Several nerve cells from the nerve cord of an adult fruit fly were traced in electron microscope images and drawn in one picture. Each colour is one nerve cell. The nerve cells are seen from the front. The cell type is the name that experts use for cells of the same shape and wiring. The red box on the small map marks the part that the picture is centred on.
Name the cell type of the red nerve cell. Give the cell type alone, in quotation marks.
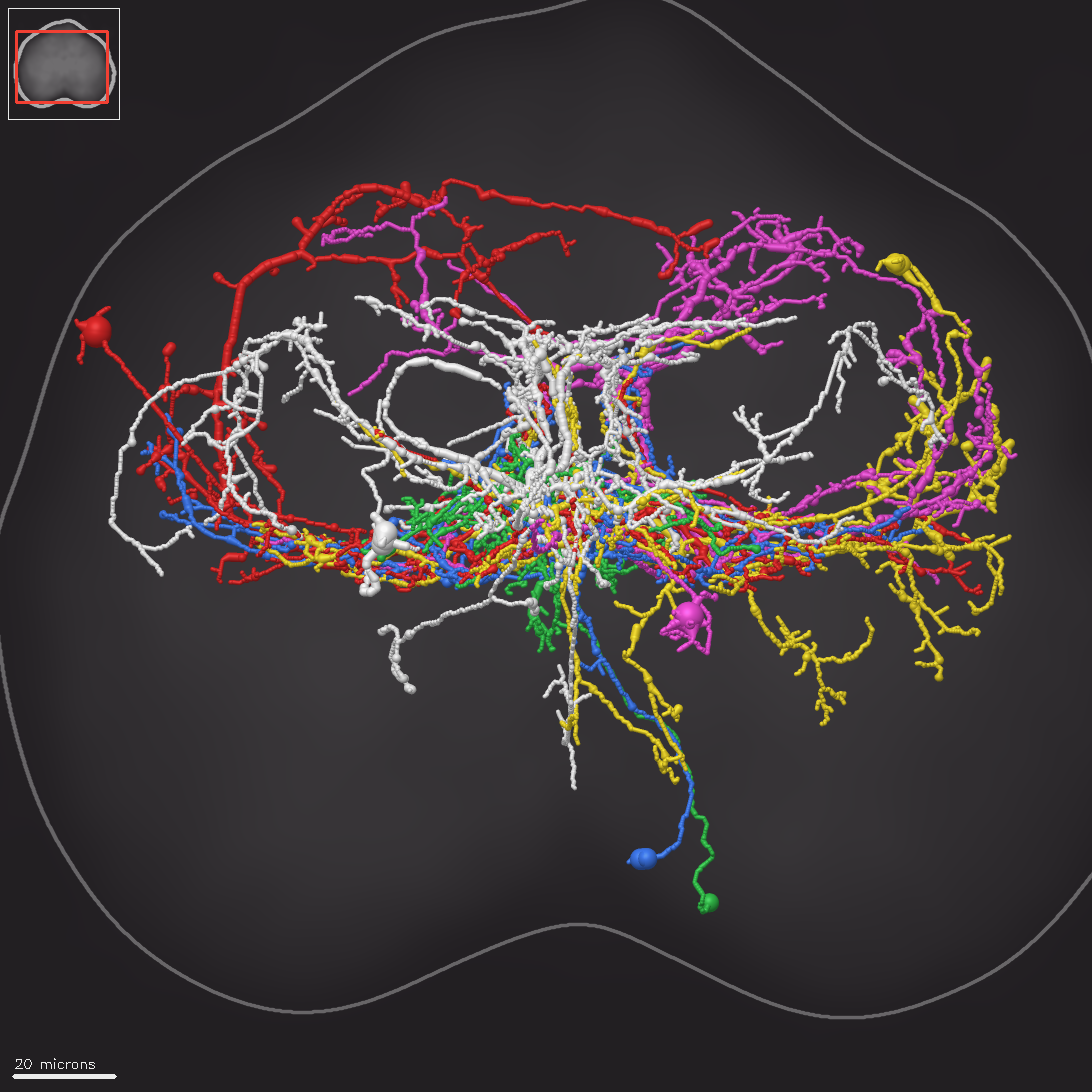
"IN11A006"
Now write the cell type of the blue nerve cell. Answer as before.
"IN05B057"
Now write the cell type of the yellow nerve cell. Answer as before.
"IN11A002"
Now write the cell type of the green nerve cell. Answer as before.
"IN05B085"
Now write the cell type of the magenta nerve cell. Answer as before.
"IN11A004"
